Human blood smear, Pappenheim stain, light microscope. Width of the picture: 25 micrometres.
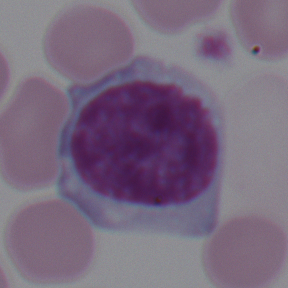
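Typical lymphocyte: the nucleus is round to oval, with a smooth outline and no indentation. Pale greyish blue cytoplasm surrounds it. Neither granules nor vacuoles are visible in the cytoplasm.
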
